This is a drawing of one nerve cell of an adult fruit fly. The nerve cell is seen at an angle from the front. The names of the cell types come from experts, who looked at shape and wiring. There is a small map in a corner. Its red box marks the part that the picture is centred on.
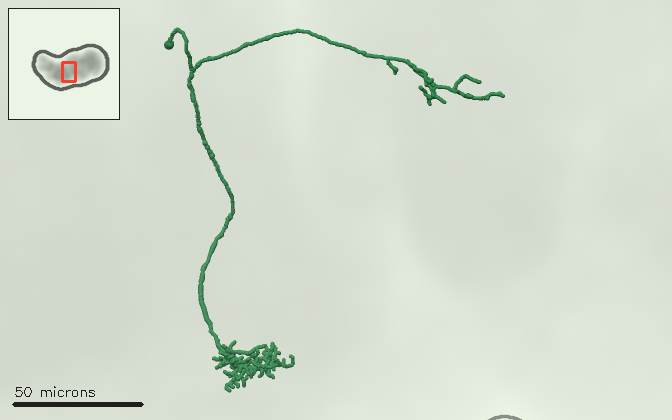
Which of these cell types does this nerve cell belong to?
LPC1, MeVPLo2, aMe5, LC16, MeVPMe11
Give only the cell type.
LPC1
